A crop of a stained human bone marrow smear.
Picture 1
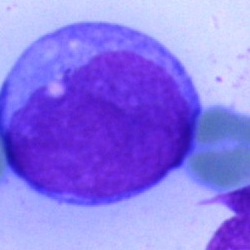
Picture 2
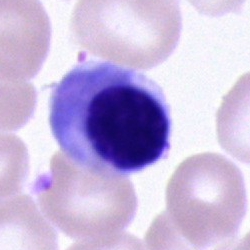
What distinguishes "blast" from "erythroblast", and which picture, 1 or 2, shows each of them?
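Look first at which is which: picture 1 is a blast and picture 2 is an erythroblast. In the blast, the chromatin is finely granular and evenly spread, with no coarse dark clumps.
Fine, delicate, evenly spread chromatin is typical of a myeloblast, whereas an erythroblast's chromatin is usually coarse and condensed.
Now compare the erythroblast, whose chromatin is dense and stains dark purple. Its nucleus sits off-centre toward the right, so the blue cytoplasm makes a broad band on the left and only a thin rim on the right. The blast's outline is round and smooth, while the erythroblast's is roughly oval, also with a smooth edge. Neither cell shows granules in its cytoplasm.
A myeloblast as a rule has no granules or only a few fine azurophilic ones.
In the blast you can also find a few small clear vacuoles in the cytoplasm at the upper left. Part of another purple-stained cell is cut off at the lower right corner of picture 1; that is not the cell we mean.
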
